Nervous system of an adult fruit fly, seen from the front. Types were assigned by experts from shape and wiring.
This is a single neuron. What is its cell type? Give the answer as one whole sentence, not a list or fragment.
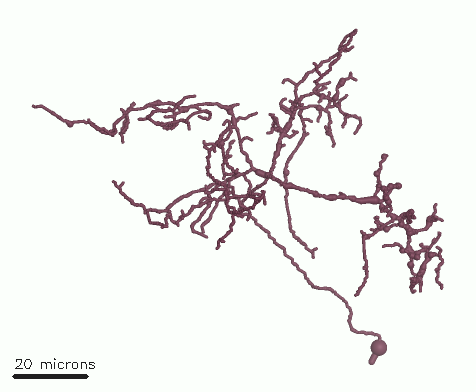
In terms of cell type, the neuron is IN21A040.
